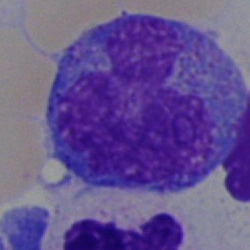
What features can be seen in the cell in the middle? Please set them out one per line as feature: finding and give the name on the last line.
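Outline: roughly round, smooth edge
Nucleus: fills most of the cell
Cytoplasm: moderate rim
Chromatin: fine and lacy, stippled with small pale spots, not in coarse dark clumps
Neighbour: darker-stained cell touching the right edge
Name: monocyte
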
